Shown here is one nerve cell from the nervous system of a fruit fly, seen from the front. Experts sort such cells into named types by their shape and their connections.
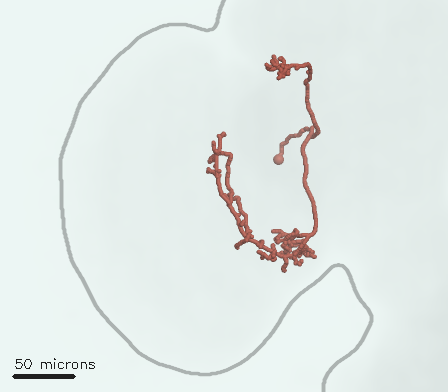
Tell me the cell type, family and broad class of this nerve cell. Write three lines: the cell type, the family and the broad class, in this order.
LC43
hemilineage VLPp&l1_lateral
visual projection neuron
